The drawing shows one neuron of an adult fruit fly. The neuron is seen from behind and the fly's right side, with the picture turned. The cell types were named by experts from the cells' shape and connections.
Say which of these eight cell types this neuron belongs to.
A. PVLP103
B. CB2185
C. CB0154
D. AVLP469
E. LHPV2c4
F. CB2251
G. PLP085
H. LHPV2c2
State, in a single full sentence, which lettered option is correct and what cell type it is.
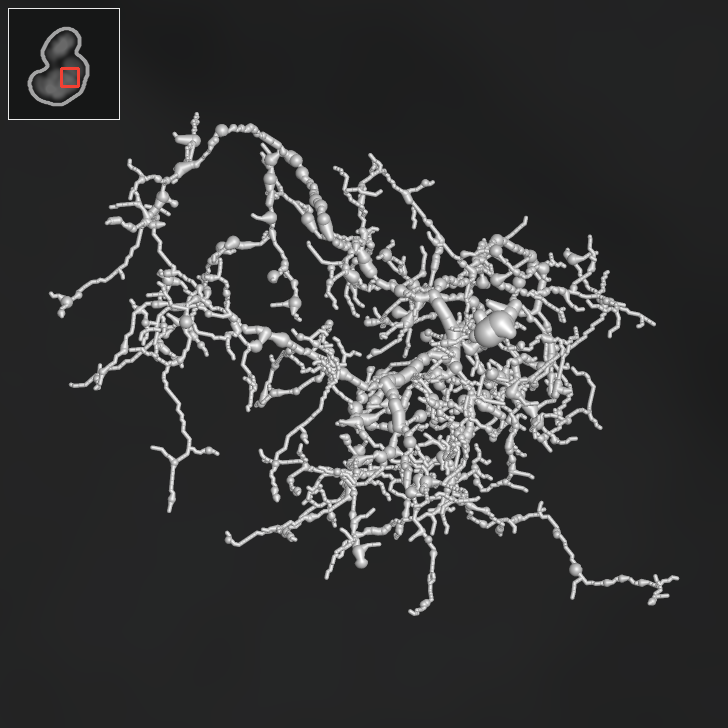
What option C names, CB0154, is the cell type of the neuron.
